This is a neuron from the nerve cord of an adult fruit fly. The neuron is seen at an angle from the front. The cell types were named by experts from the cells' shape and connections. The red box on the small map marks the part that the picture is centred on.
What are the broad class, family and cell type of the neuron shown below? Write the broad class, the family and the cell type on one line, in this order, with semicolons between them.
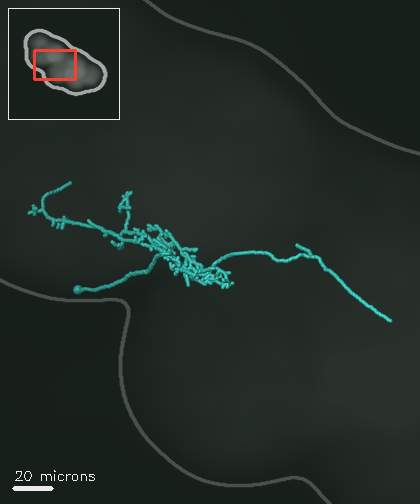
nerve-cord intrinsic neuron; hemilineage 10B; IN10B059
